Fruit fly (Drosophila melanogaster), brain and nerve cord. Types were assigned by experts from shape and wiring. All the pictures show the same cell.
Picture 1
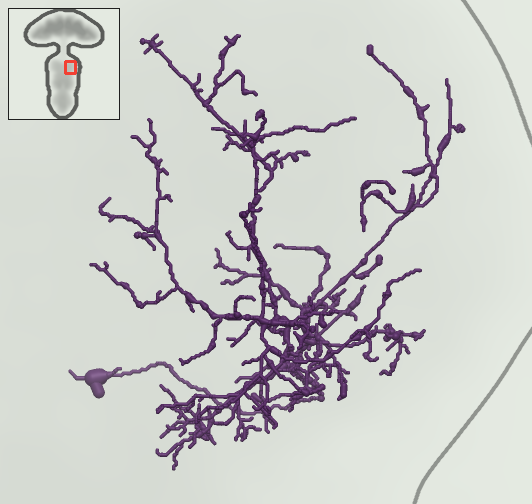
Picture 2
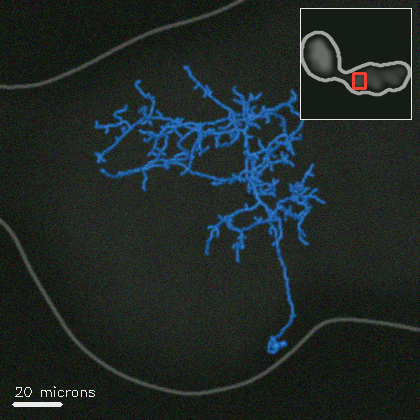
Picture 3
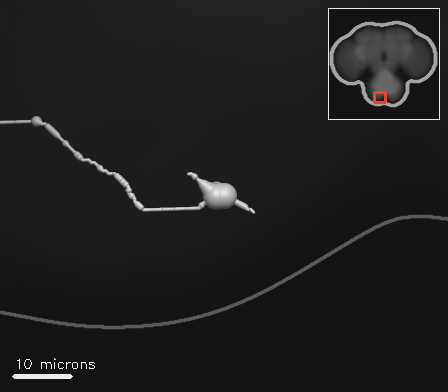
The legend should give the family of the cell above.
hemilineage 04B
